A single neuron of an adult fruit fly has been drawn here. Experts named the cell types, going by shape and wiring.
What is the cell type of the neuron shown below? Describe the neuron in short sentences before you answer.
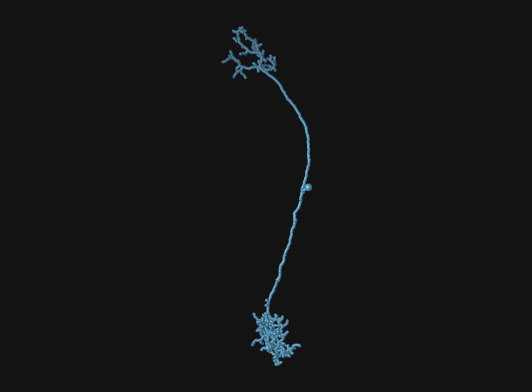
The cell body can be seen in the middle of the picture. In this view it is more than twice as tall as it is wide. Its broad class is visual projection neuron. It is of cell type LC10d.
